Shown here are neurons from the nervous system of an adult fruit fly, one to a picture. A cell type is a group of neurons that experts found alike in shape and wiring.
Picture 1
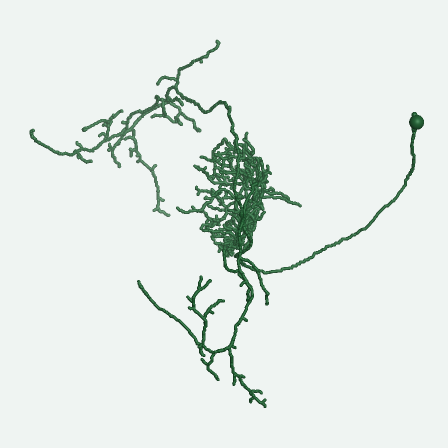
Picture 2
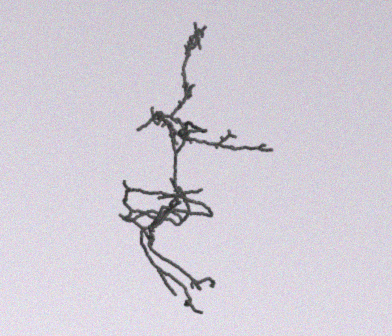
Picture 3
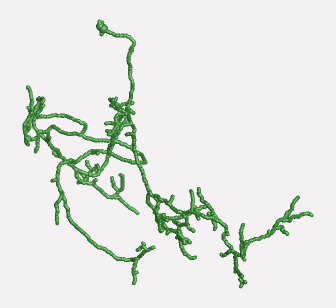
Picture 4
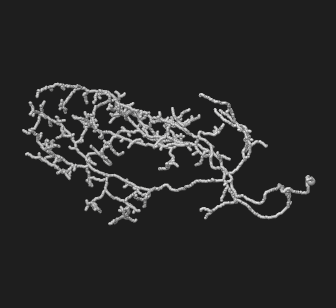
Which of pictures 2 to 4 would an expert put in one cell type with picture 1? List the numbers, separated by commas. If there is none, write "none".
none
